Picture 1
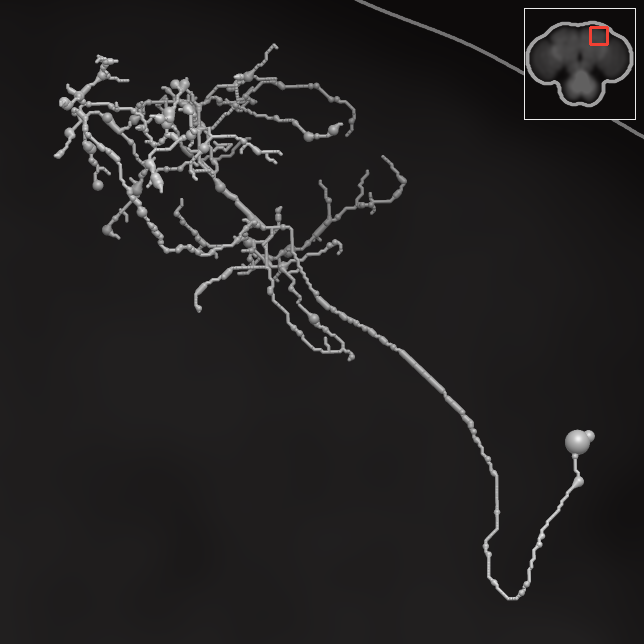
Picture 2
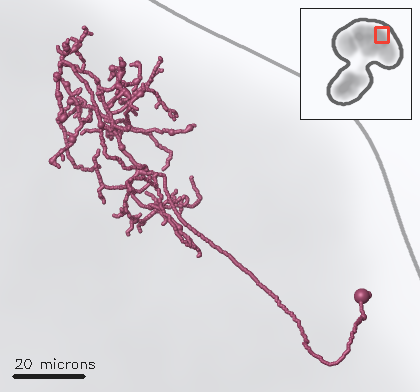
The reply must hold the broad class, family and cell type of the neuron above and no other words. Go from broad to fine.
central-brain intrinsic neuron; hemilineage SLPal3_and_SLPal4_dorsal; CB2154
